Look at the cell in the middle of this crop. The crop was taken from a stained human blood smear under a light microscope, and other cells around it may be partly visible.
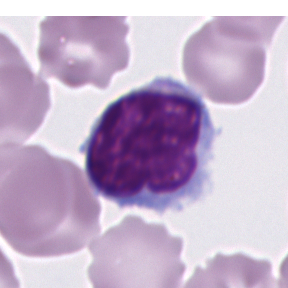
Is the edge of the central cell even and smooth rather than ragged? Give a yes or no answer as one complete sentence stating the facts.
No, along its edge the cell is rough, not smooth.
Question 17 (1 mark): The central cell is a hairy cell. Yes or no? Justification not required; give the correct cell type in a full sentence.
Yes, the cell located at the center is a hairy cell.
